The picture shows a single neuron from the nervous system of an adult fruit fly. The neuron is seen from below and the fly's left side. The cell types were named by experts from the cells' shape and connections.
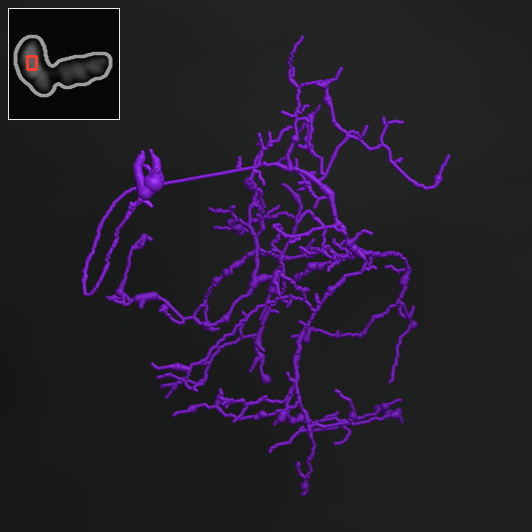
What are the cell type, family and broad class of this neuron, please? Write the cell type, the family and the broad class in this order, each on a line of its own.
SAD030
hemilineage WEDa1
central-brain intrinsic neuron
